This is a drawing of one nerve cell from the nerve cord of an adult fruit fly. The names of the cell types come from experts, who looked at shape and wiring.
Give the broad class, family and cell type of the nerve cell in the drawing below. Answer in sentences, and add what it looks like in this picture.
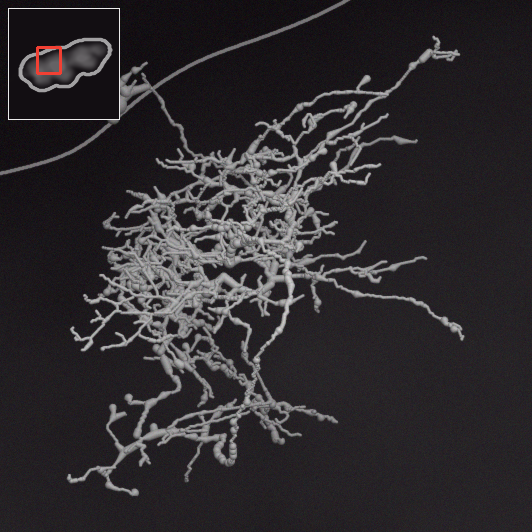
It is a nerve-cord intrinsic neuron. Its family is hemilineage 17B. The cell type is IN17B015. More than a hundred branch ends can be seen. In this view it is about as wide as it is tall.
